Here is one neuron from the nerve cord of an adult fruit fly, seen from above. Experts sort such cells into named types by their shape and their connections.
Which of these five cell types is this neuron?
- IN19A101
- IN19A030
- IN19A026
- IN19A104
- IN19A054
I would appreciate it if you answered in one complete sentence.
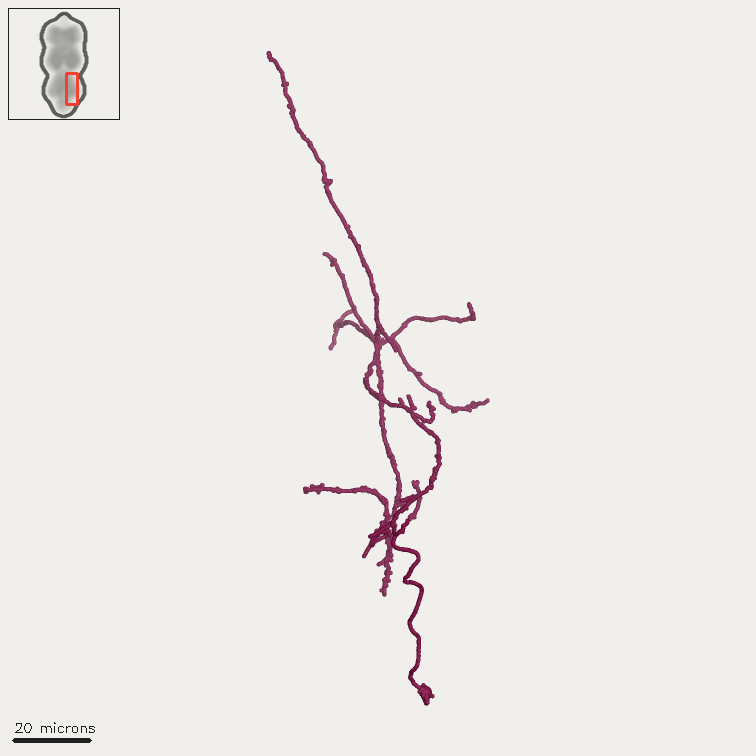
To this neuron applies the cell type name IN19A104.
